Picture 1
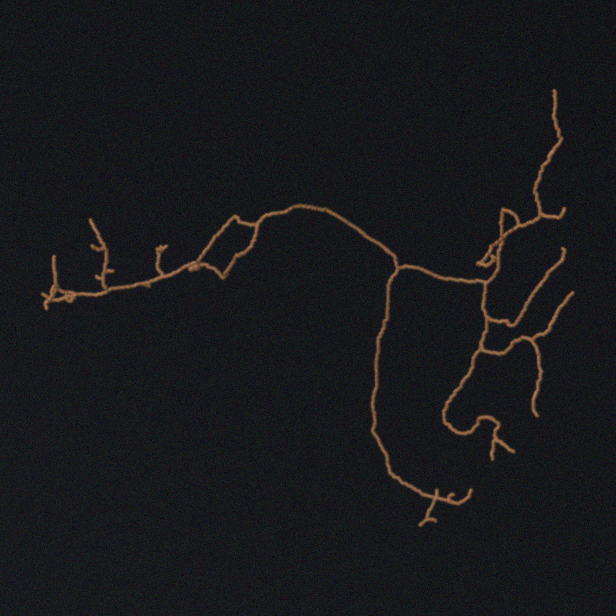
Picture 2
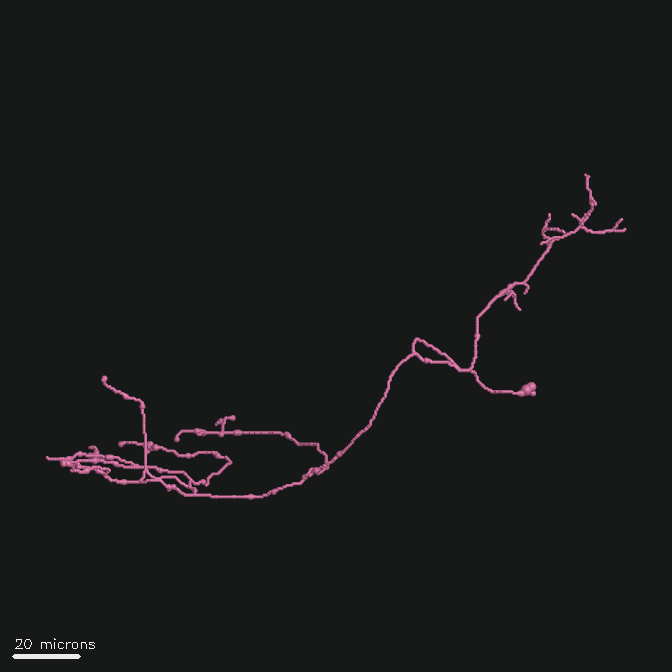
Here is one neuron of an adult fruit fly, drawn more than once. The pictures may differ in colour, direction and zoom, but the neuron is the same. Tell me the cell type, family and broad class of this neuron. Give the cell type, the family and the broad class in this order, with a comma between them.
LPT112, LPT, visual centrifugal neuron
